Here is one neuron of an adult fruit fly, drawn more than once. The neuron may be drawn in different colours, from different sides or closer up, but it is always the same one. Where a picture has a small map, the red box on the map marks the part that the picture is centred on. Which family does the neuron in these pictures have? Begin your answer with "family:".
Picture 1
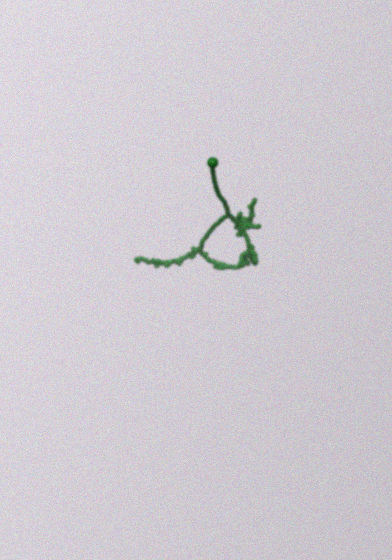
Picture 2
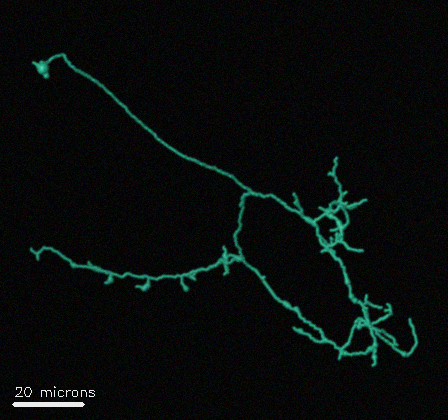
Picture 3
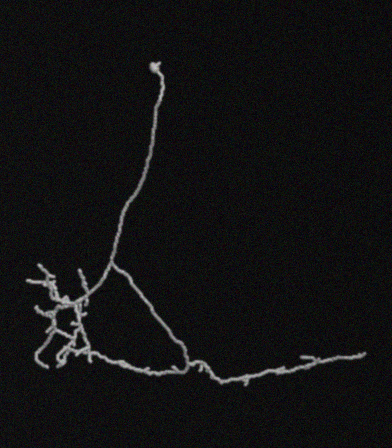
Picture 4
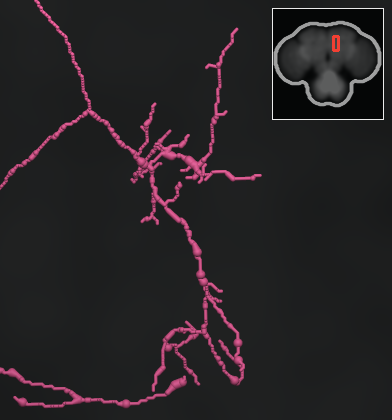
family: hemilineage SMPad2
